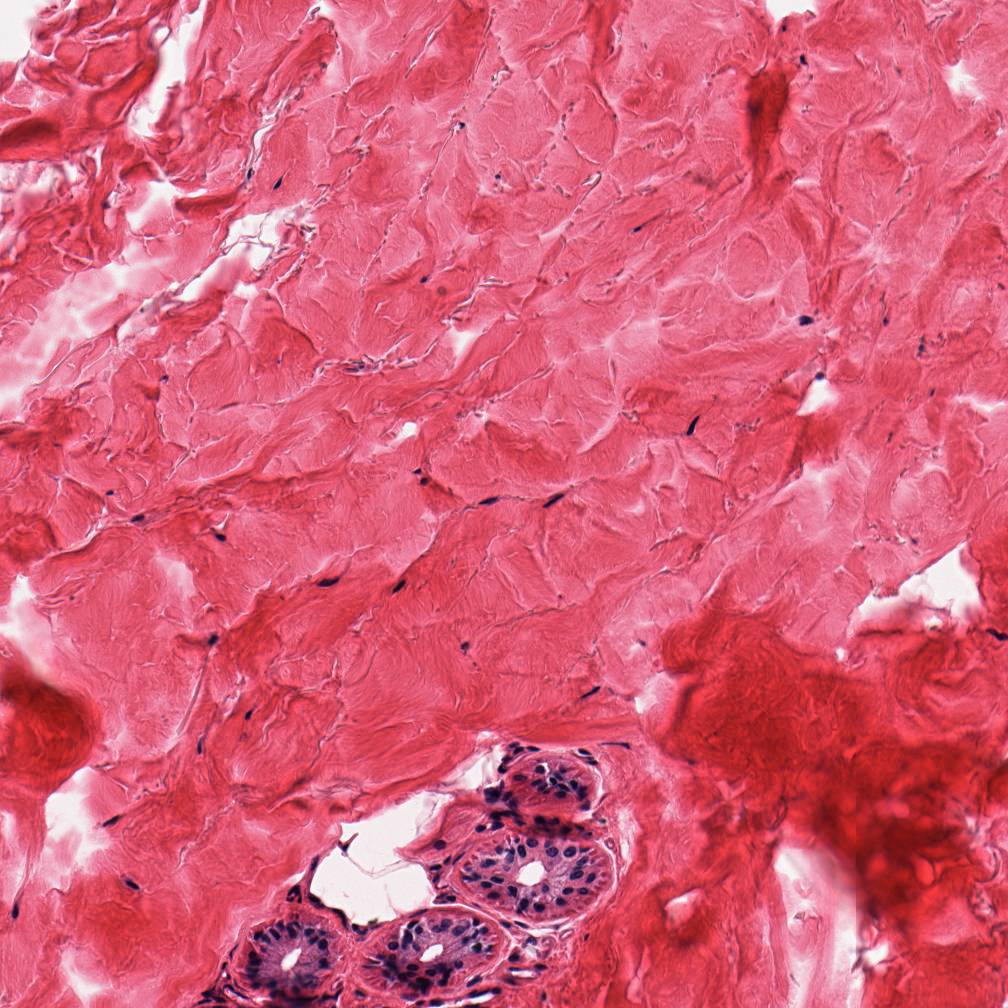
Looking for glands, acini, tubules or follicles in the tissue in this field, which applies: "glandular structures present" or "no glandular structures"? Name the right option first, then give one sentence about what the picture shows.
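Glandular structures present. A small cluster of round tubular profiles lies at the bottom edge near the centre of the field.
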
